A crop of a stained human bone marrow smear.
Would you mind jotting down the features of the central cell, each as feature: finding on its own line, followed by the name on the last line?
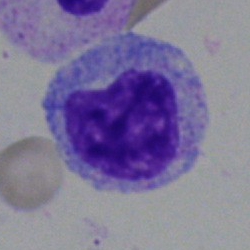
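Nucleus: shallow notch on upper left side
Chromatin: dark purple, scattered paler patches
Cytoplasm: moderate pale blue-grey rim around nucleus
Granules: fine, purple, within cytoplasm
Name: metamyelocyte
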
